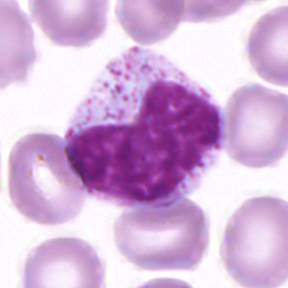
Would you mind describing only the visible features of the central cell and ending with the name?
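The upper edge of the nucleus bears a notch. The nucleus lies in the lower part of the cell, so most of the cytoplasm is at the upper left. Chromatin is dark purple and mottled. The cell outline is smooth and lacks projections. The cell is a metamyelocyte.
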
